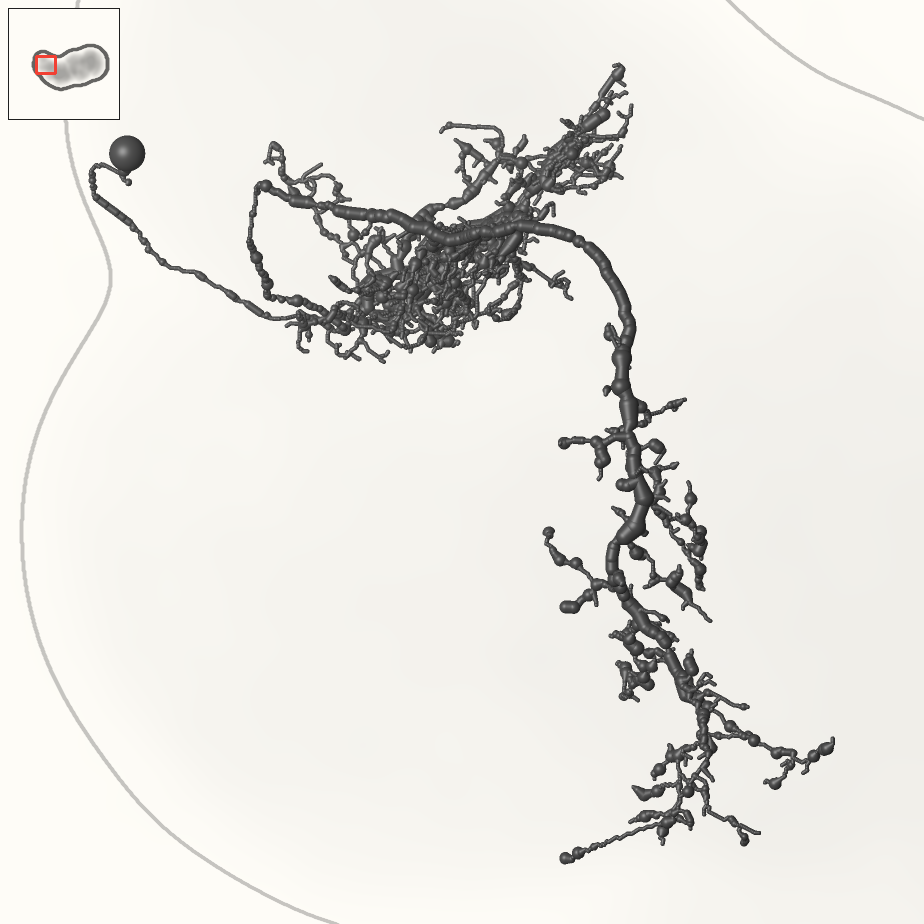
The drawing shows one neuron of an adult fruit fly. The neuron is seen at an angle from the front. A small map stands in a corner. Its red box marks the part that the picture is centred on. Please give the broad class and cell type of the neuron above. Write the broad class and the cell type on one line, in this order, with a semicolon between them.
nerve-cord intrinsic neuron; INXXX100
